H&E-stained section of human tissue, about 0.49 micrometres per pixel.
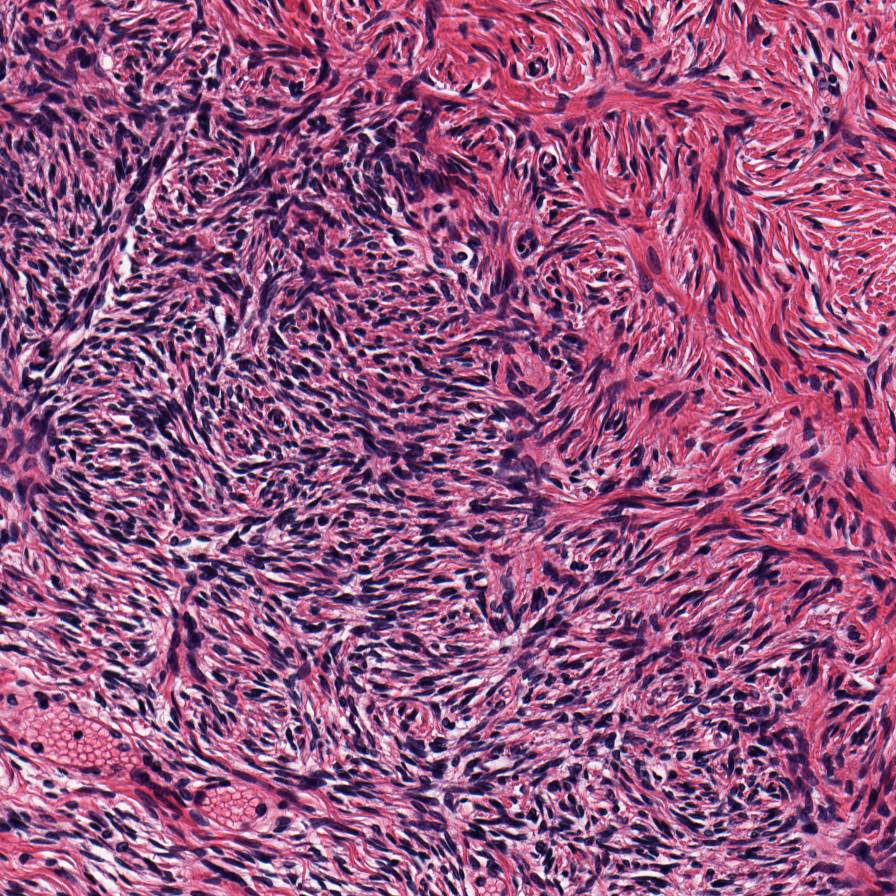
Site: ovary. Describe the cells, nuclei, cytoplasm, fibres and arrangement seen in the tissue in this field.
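Spindle cells fill the entire field, I notice, set in short interlacing fascicles with whorled, storiform areas. The left and central parts look more densely cellular than the upper right. Their nuclei are elongated and dark-staining, often wavy or tapered. Cytoplasm is scant and pink, and I can't make out clear cell borders.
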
